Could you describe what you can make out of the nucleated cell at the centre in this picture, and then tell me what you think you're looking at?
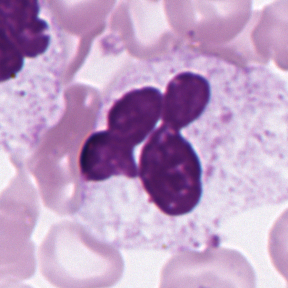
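Chromatin dark purple, densely condensed. No nucleoli visible in any lobe. Cytoplasm plentiful, pale pinkish-lilac, with small violet granules scattered evenly. Cell is a segmented neutrophil.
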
